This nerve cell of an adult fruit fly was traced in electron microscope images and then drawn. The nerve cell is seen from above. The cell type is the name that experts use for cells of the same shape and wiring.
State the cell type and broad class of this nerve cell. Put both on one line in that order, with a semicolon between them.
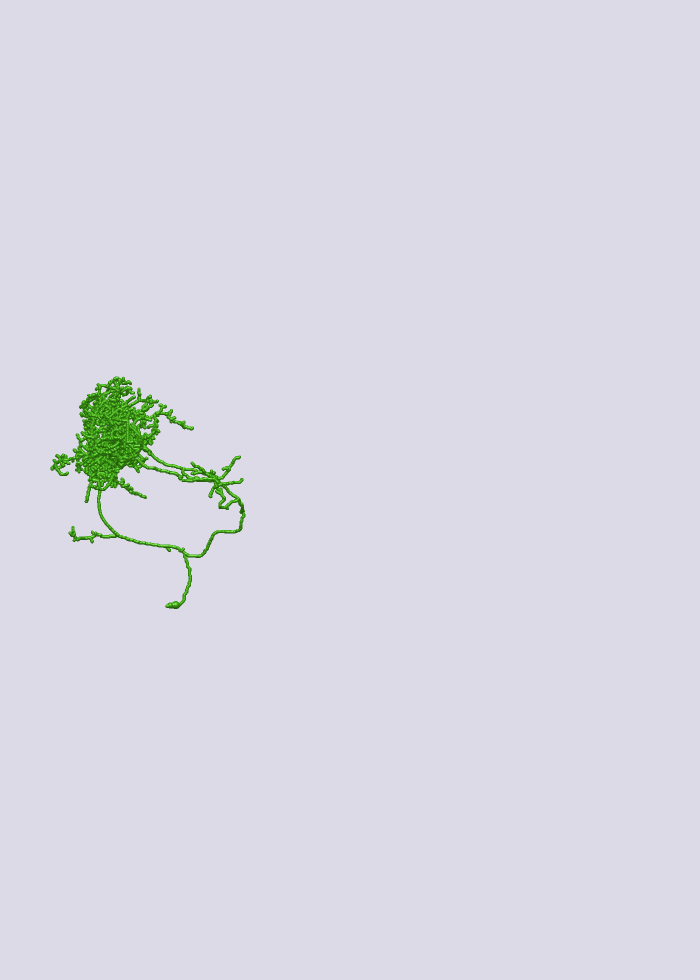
AVLP474; central-brain intrinsic neuron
